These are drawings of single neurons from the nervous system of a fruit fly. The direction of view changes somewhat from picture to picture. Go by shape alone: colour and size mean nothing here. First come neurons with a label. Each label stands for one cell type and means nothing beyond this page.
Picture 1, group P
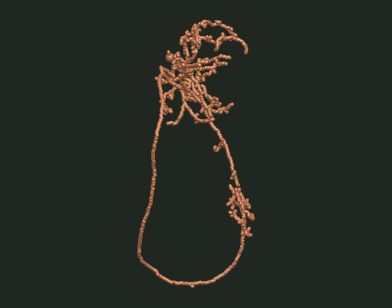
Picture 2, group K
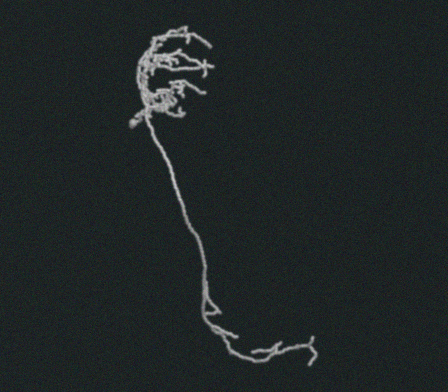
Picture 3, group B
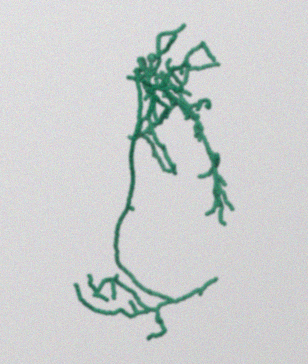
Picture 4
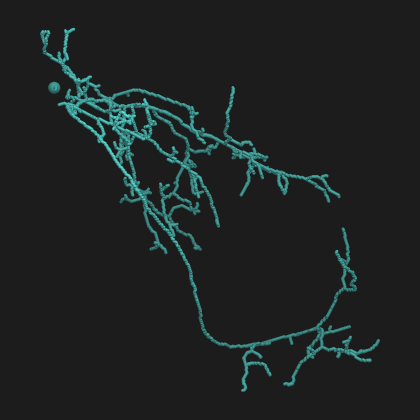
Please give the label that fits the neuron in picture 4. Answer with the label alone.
group B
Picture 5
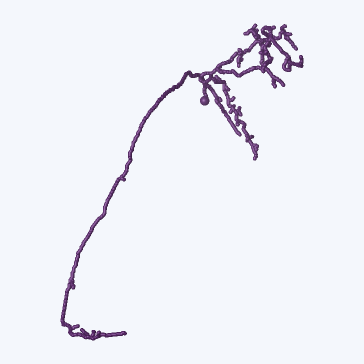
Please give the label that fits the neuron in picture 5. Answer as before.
group K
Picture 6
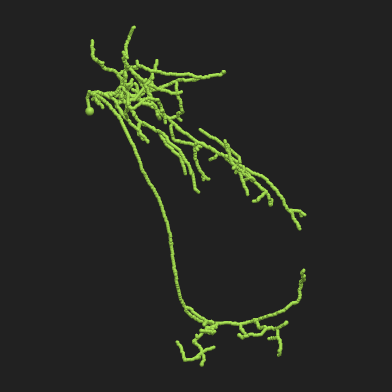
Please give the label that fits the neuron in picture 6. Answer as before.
group B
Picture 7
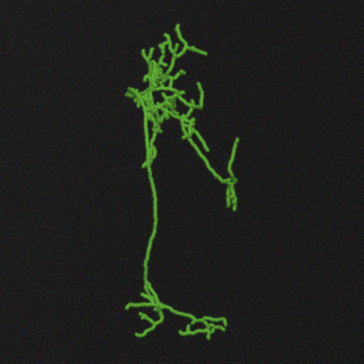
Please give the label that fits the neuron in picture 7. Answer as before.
group B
